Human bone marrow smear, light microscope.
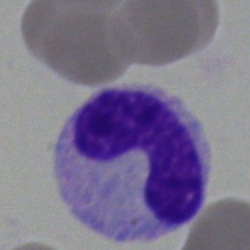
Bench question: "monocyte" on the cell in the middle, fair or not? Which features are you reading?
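The chromatin is dense and stains deep purple, and the plentiful cytoplasm is pale lilac.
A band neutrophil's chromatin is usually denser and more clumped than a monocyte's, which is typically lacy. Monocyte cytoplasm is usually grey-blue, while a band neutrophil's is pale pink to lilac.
This cell is therefore a band neutrophil, not a monocyte. Its nucleus runs along the top and right side, its hollow facing the lower left.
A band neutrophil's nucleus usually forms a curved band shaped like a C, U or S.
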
